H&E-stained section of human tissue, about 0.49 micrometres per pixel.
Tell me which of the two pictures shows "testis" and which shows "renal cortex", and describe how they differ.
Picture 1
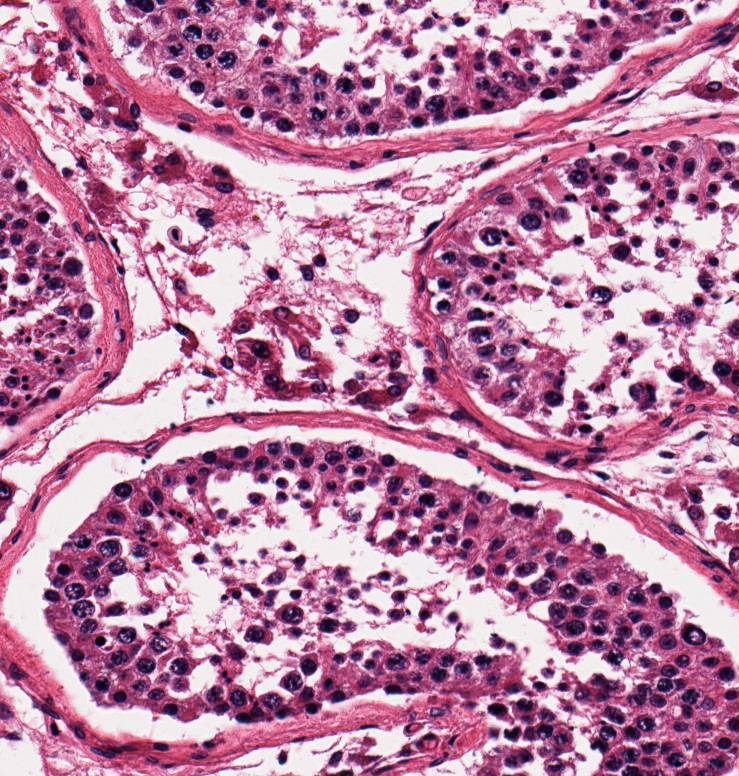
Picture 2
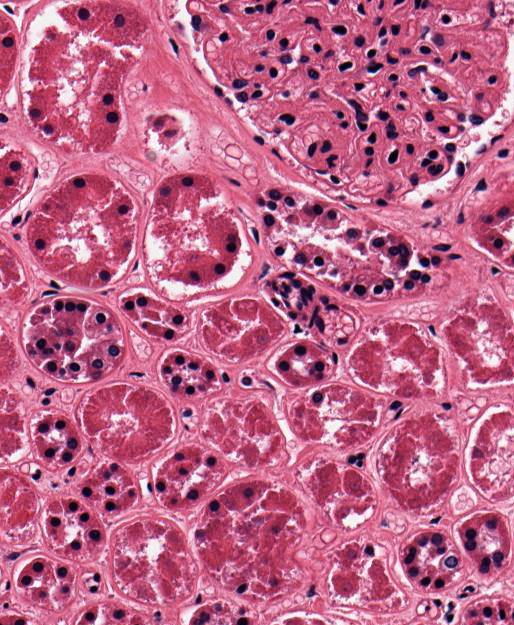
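The testis is picture 1; the renal cortex, picture 2. The testis field contains four rounded tubules around central interstitial tissue, each bounded by a thick pink fibrous wall with flattened, elongated nuclei. A stratified epithelium several cells deep lines them, and many of its cells have large round nuclei with coarse dark chromatin. In the renal cortex most tubules are lined by cuboidal cells with deeply eosinophilic granular cytoplasm; a minority of smaller ones, at the left middle and lower right, have more crowded nuclei and paler cytoplasm.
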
